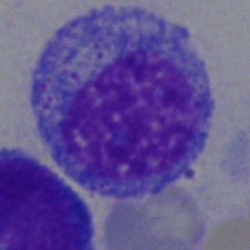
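Promyelocyte, round in outline. A moderate rim of blue cytoplasm surrounds the nucleus, and I notice it is widest on the upper left. Within it lie scattered small reddish-purple granules, but I see no clear vacuoles.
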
